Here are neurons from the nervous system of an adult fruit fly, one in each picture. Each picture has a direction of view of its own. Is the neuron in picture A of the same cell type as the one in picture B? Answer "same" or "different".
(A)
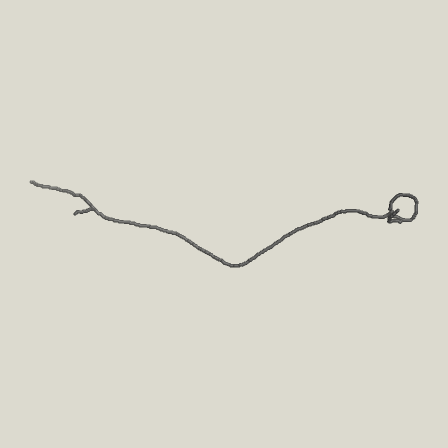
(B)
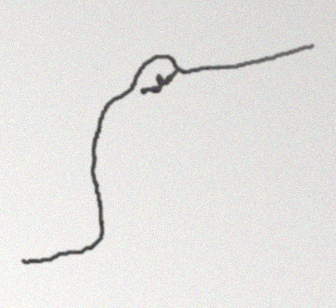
same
